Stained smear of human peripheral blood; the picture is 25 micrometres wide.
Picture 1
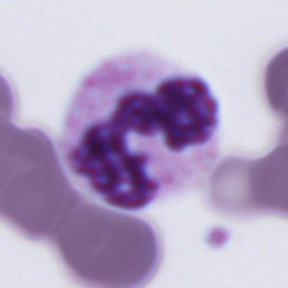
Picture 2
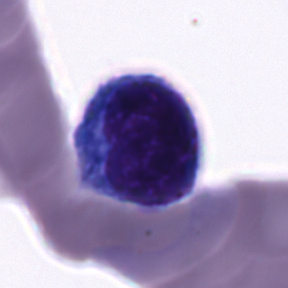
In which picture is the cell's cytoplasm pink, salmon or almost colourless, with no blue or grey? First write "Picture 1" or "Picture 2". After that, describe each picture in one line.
Picture 1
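What picture 1 shows: The cytoplasm is abundant and pale pink.
What picture 2 shows: The cytoplasm is deep blue.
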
